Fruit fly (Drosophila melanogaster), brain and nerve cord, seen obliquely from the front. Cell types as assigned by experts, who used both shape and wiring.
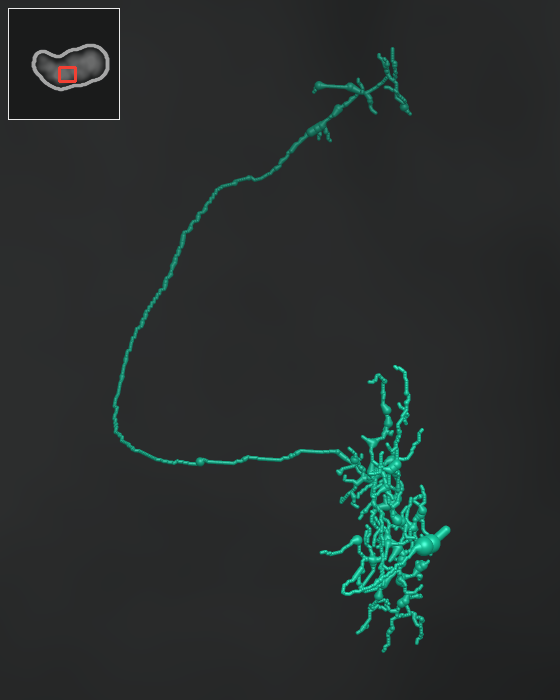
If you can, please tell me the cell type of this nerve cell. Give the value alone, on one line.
Tm16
